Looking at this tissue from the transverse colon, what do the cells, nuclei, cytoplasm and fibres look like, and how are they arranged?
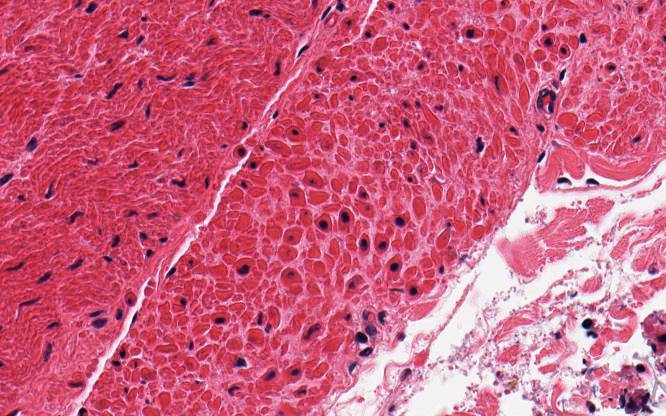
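Let me follow the thin white cleft first: it runs diagonally from lower left toward upper right, separating fibres cut lengthwise from fibres cut across. In the central cross-sectioned fibres, most profiles showing a nucleus have a single round, dark one lying centrally. At the upper left, the nuclei are elongated and run parallel to the fibres. And everywhere, the fibre cytoplasm stains deep pink-red with eosin.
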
